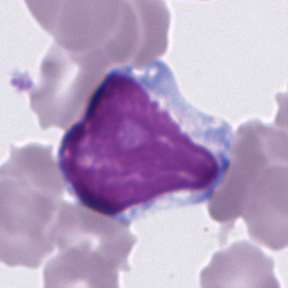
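Typical lymphocyte, central nucleated cell. Outline irregular and angular, not round. Nucleus roughly triangular, filling most of the cell. Pale rounded area near the centre of the nucleus. No granules in the cytoplasm.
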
